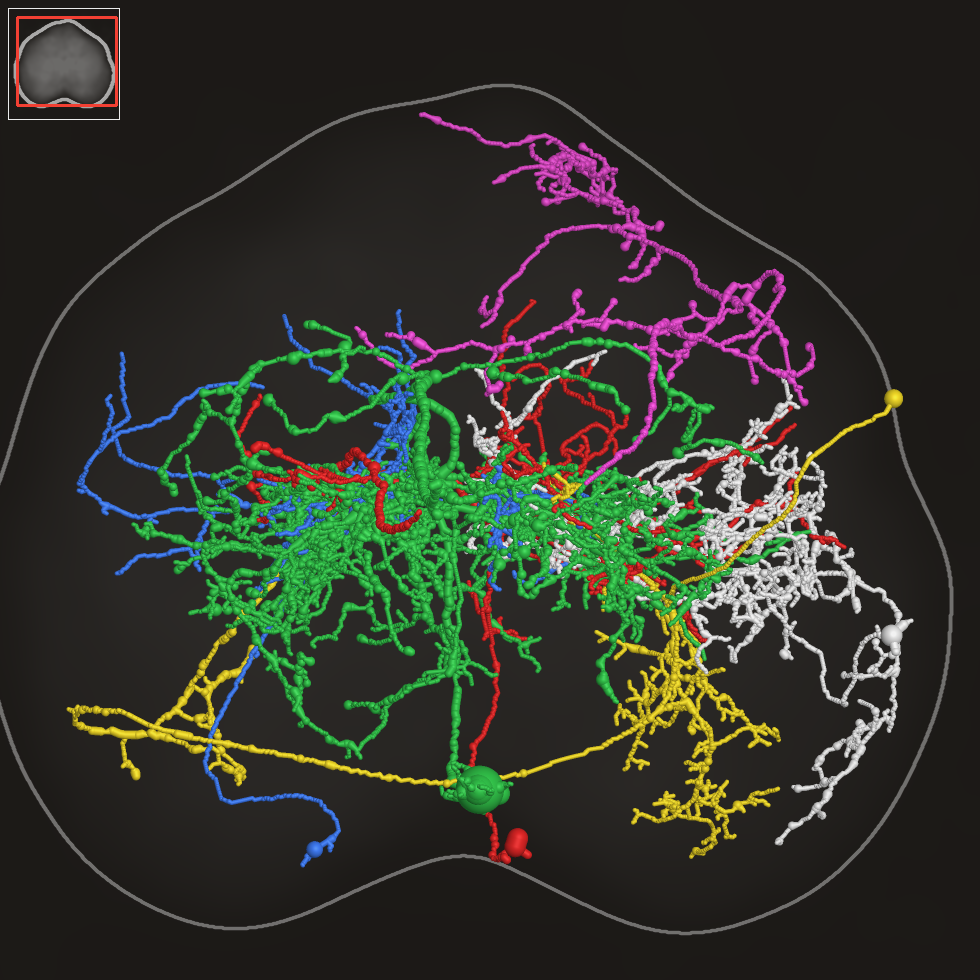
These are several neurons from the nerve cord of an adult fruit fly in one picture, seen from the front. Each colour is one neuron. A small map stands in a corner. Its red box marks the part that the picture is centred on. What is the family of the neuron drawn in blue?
hemilineage 07B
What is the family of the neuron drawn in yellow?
hemilineage 01A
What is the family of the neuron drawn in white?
hemilineage 08A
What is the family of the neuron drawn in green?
hemilineage 02A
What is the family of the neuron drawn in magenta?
hemilineage 27X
